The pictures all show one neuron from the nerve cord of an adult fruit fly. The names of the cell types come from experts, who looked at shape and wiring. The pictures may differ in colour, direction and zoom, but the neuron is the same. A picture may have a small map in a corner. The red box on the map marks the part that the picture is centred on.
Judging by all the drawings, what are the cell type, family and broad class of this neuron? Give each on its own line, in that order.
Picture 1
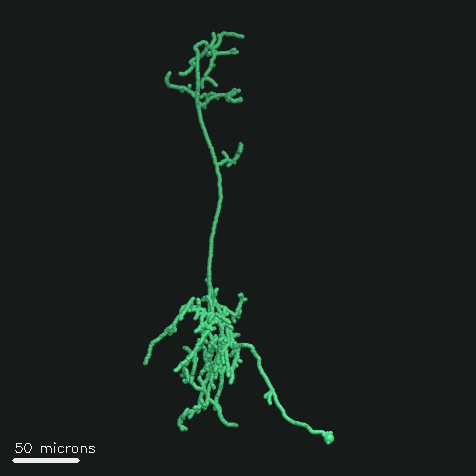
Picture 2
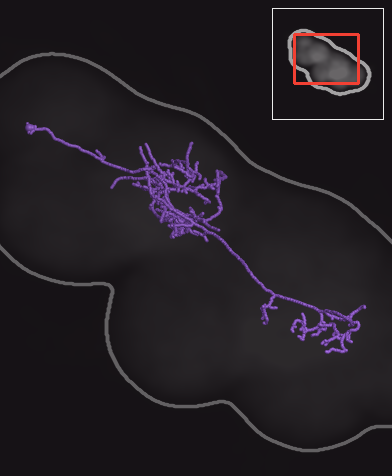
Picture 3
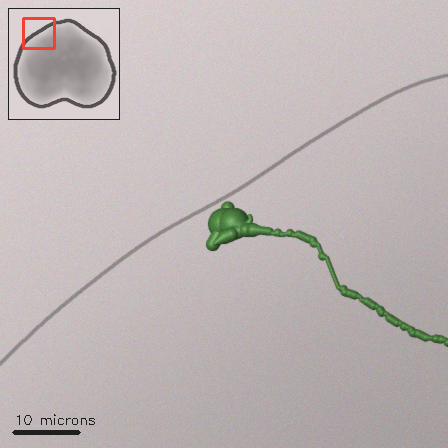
IN05B038
hemilineage 05B
nerve-cord intrinsic neuron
